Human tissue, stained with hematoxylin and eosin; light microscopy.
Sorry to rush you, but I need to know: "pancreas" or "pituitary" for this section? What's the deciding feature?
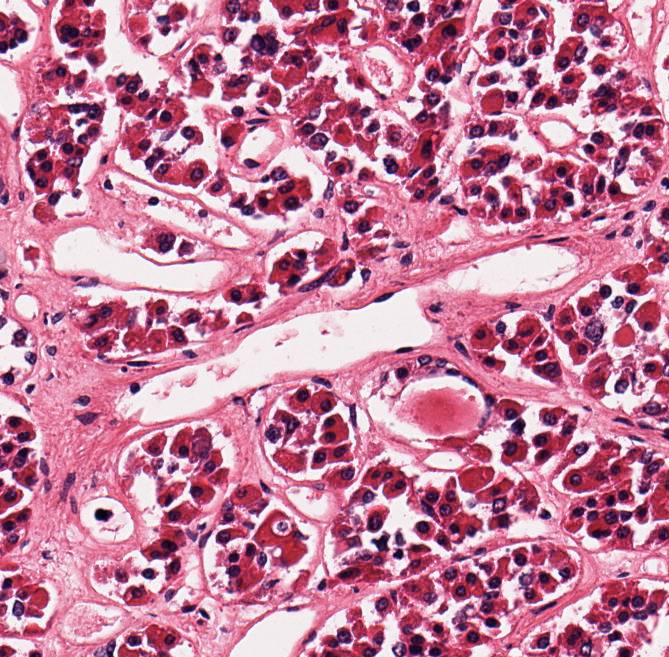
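This is pituitary.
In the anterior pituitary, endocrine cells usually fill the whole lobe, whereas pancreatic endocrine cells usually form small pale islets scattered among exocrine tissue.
Throughout this field the cells lie in rounded nests and cords separated by thin pink fibrous septa, matching the pituitary pattern rather than scattered islets. Most cells have intensely eosinophilic, bright red granular cytoplasm; pale, weakly stained cells are scattered among them. The nuclei are small, round, dark and fairly uniform in size.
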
